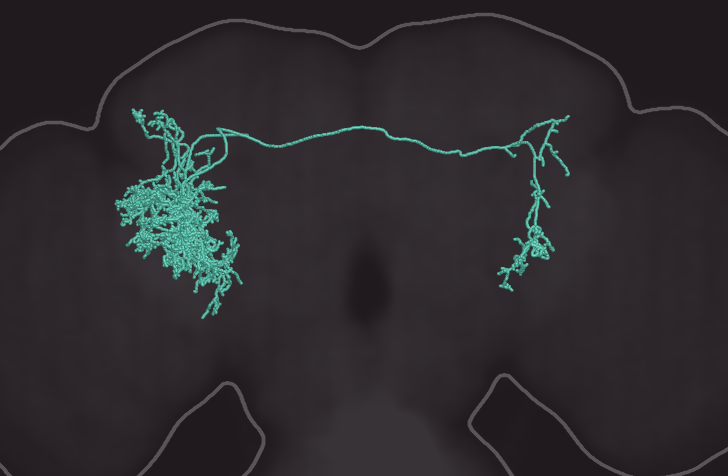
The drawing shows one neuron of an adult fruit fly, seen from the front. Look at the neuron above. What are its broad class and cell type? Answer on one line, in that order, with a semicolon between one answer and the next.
central-brain intrinsic neuron; AVLP018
